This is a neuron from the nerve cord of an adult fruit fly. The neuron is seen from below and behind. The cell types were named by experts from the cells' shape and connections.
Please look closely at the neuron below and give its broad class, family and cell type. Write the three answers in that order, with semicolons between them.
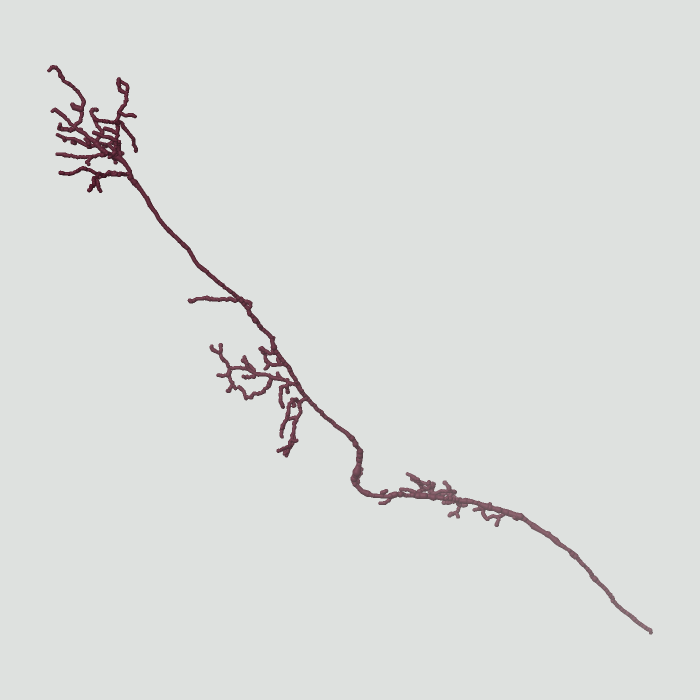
descending neuron; hemilineage MD3; DNg31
